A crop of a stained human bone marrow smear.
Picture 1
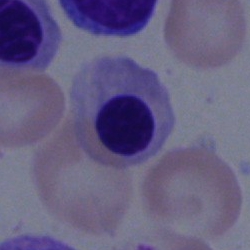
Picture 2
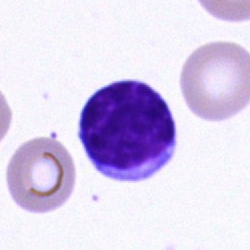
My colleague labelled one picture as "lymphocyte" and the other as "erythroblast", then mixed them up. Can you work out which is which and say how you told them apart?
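Looking across the pair, the erythroblast is in picture 1 and the lymphocyte in picture 2. What catches my eye first is the cytoplasm colour: pale greyish-lilac in the erythroblast, pale blue in the lymphocyte, where it shows mainly as a crescent along the lower edge.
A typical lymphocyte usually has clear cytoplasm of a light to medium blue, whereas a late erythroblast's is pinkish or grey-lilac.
Then there's the chromatin: in the erythroblast it is dense and very dark purple with almost no visible texture, while in the lymphocyte it is dark purple but coarsely clumped.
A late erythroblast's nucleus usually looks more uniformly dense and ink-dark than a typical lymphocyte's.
The lymphocyte is round and smooth, its nucleus filling nearly the whole cell and leaving only a scant rim of cytoplasm.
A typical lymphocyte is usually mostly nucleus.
The erythroblast's outline, by comparison, is slightly wavy along its upper right edge. Neither nucleus shows a nucleolus, and neither cytoplasm has granules.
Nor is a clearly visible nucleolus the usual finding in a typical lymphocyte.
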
